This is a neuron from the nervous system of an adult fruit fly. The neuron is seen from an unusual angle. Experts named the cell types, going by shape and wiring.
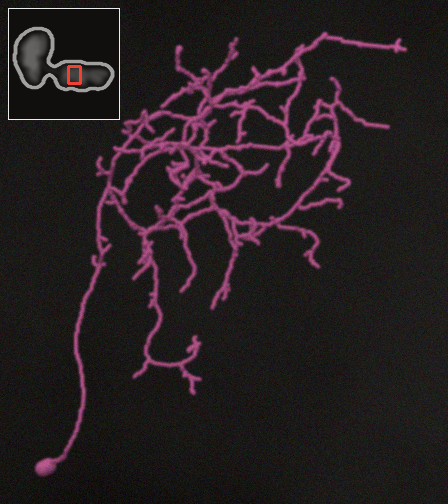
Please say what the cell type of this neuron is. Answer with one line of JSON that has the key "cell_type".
{"cell_type": "IN03B078"}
